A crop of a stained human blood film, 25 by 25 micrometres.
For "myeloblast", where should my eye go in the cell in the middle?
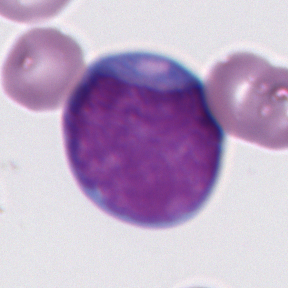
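Myeloblast. Cell: about 15 micrometres across, outline round to slightly oval and smooth. Nucleus: about 14 micrometres across, filling about 80% of the cell's area.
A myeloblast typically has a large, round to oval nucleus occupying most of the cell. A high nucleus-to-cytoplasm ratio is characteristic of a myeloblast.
The size of the nucleus and its share of the cell here fit both. Cytoplasm: a narrow blue rim, widest at the top of the cell, with a pale patch just above the nucleus.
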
